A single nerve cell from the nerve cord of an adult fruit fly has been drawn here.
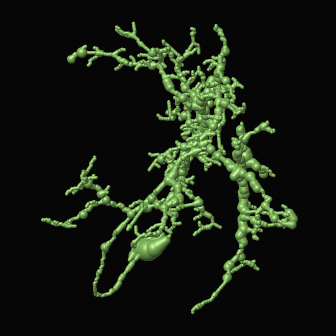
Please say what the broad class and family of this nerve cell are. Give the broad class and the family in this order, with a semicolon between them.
nerve-cord intrinsic neuron; hemilineage 13A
